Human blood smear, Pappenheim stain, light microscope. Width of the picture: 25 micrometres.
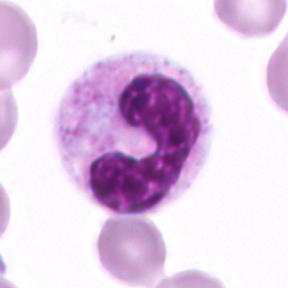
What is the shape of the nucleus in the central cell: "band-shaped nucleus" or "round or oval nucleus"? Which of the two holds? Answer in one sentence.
A nucleus drawn out into a curved band, without separate lobes, is seen in this cell.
